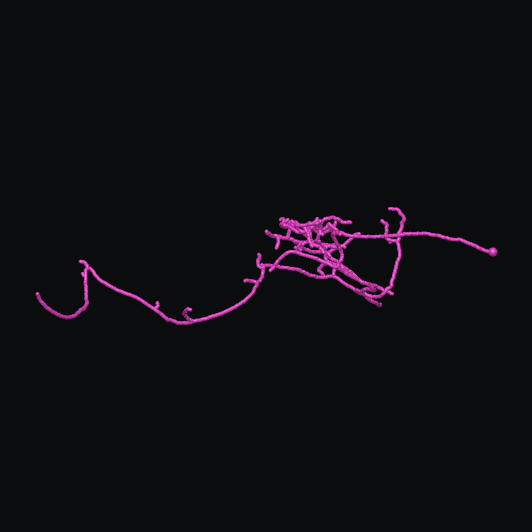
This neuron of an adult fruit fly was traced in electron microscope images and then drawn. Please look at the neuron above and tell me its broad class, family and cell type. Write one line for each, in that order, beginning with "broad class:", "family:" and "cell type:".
broad class: nerve-cord intrinsic neuron
family: hemilineage 12B
cell type: IN12B048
